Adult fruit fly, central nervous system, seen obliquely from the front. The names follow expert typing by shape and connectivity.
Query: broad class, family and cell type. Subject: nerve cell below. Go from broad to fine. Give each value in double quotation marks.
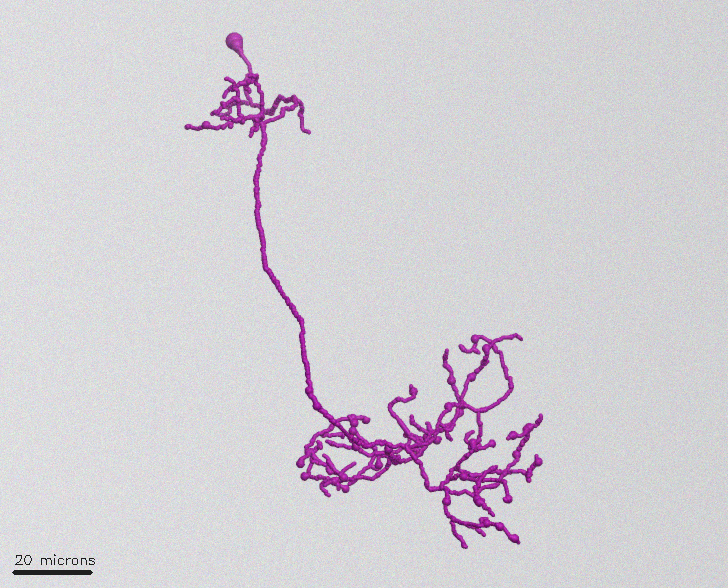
"central-brain intrinsic neuron", "hemilineage DL1_dorsal", "FB2F_c"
